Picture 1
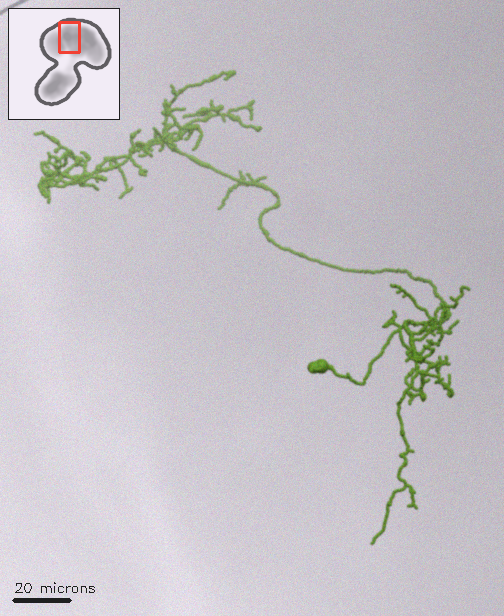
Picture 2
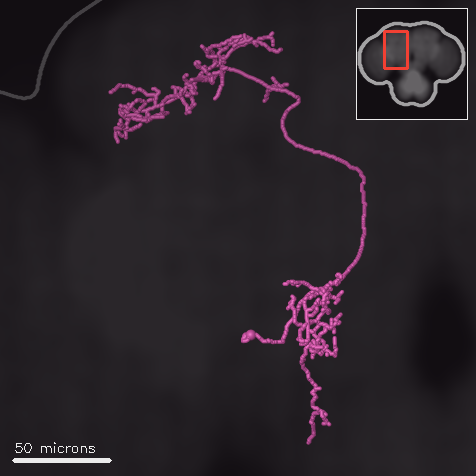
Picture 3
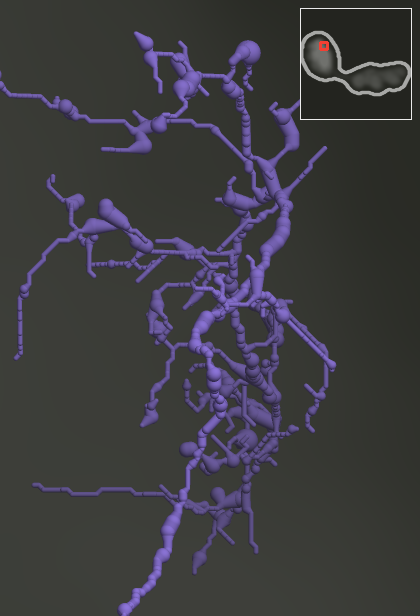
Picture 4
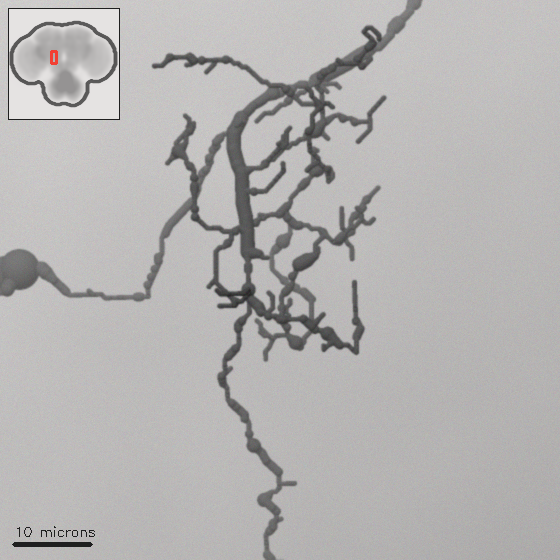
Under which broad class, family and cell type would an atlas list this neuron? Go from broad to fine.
central-brain intrinsic neuron; hemilineage ALlv1; VP1m+_lvPN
